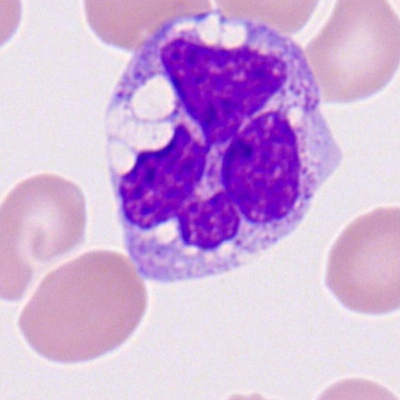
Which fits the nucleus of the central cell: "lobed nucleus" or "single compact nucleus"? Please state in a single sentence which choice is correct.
The cell's nucleus is segmented into two or more lobes.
